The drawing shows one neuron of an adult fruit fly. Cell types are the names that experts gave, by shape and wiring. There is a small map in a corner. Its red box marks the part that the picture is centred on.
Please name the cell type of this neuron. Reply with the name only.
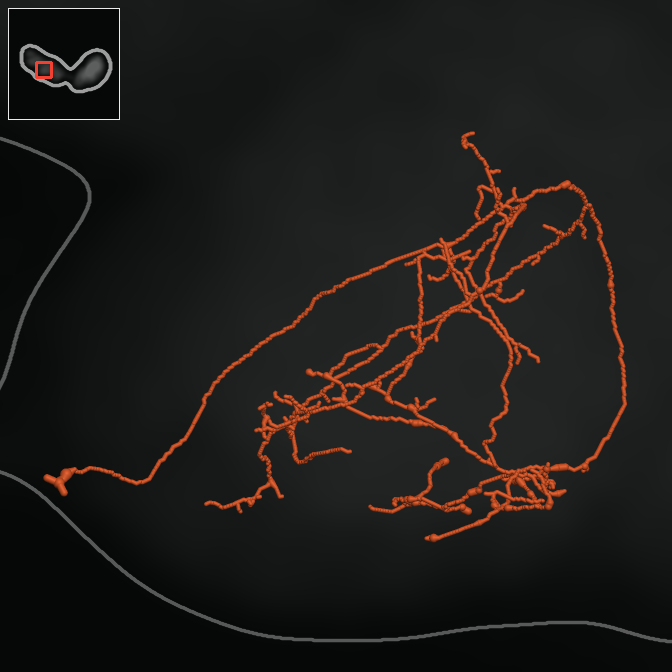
IN12B075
